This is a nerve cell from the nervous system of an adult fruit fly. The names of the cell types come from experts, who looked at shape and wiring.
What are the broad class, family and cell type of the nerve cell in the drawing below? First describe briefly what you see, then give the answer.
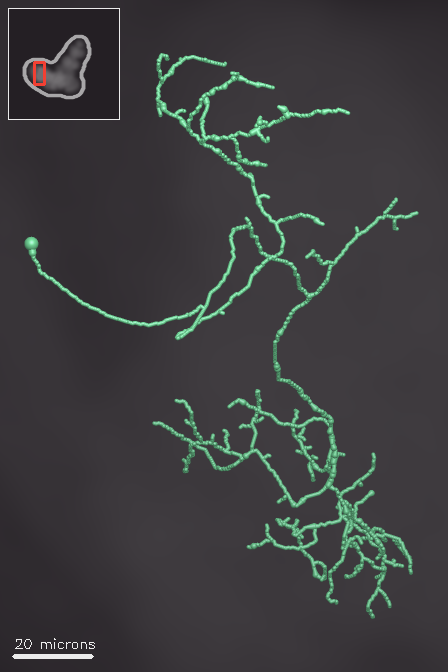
By the scale bar it is about 150 microns tall in this view. The picture shows dozens of branch ends. It is a central-brain intrinsic neuron. The family is hemilineage SLPav1_medial. It is of cell type LoVP105.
